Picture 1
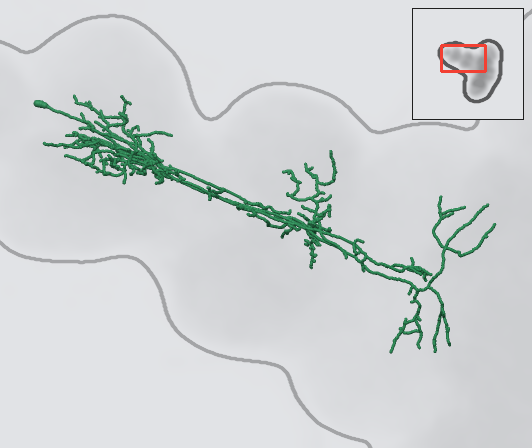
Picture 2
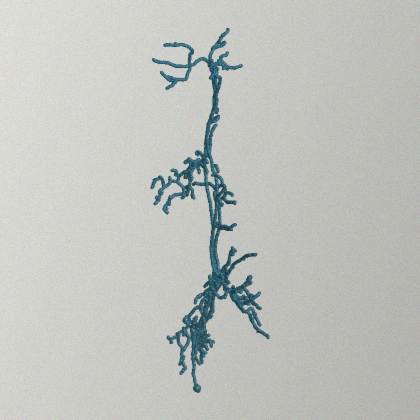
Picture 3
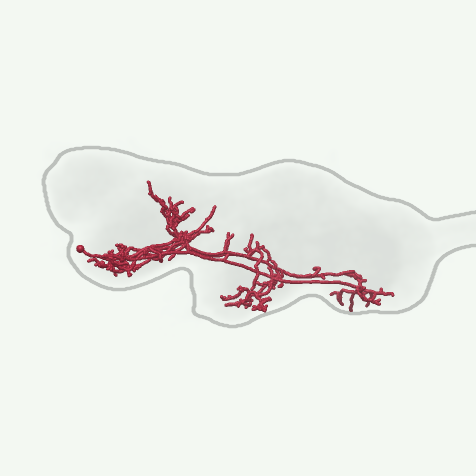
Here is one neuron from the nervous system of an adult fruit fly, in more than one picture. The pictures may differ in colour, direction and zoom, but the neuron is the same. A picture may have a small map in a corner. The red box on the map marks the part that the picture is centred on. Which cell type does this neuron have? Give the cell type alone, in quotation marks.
"IN05B021"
